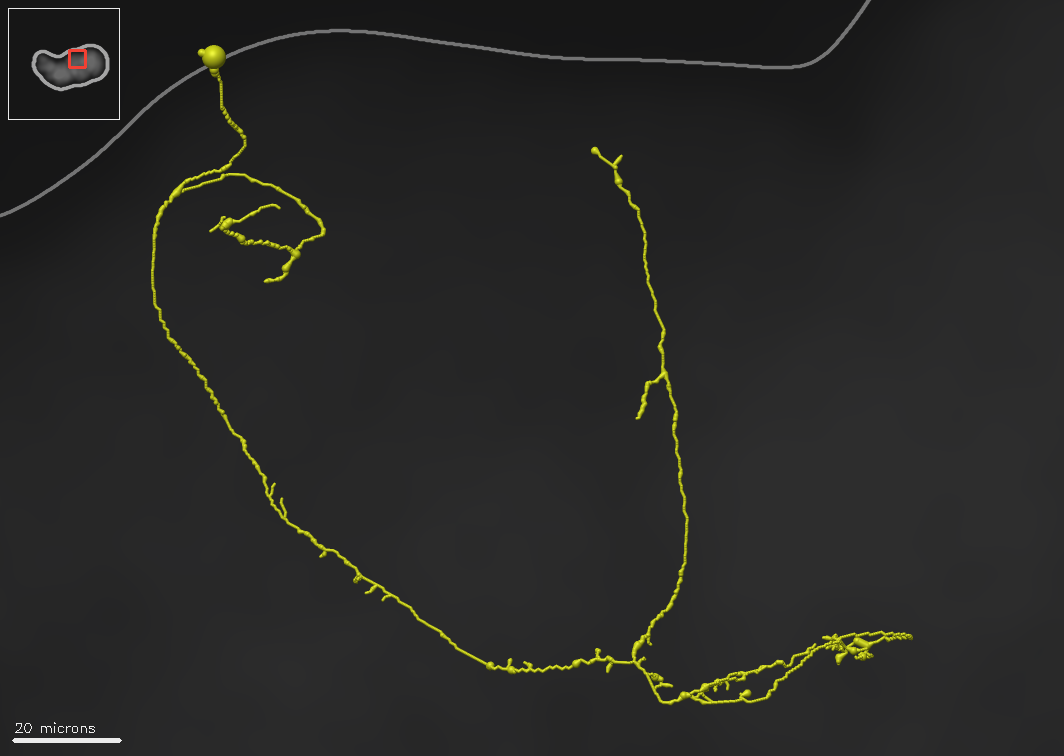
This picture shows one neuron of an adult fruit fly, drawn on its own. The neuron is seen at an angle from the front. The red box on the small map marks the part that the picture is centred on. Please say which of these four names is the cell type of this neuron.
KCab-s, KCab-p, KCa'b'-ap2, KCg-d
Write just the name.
KCab-p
